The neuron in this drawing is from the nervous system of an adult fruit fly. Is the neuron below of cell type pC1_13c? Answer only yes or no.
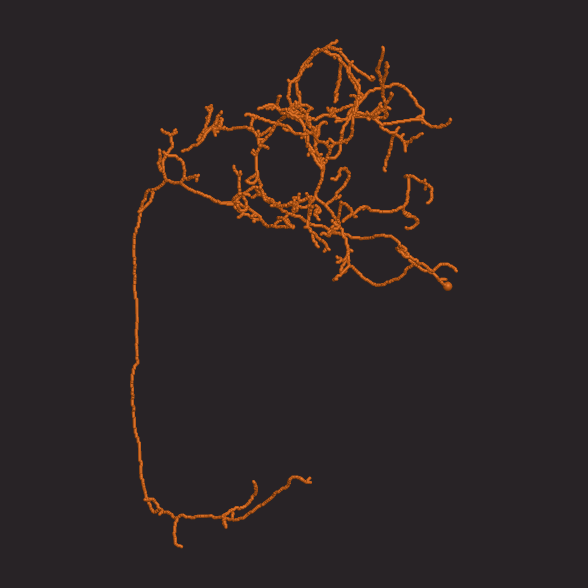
yes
